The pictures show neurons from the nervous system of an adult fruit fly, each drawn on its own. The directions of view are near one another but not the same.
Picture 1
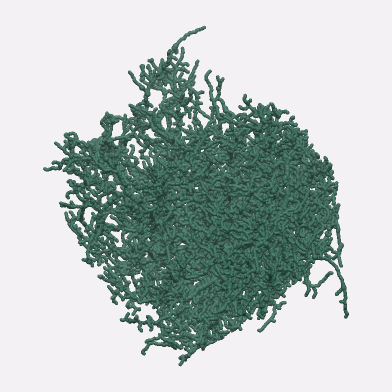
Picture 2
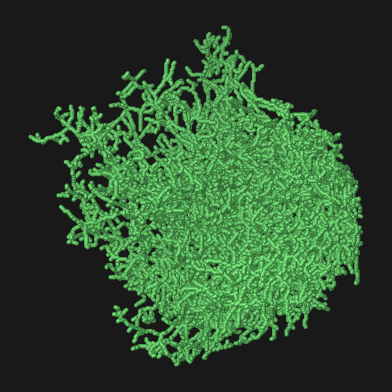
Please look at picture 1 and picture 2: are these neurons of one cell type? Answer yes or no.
yes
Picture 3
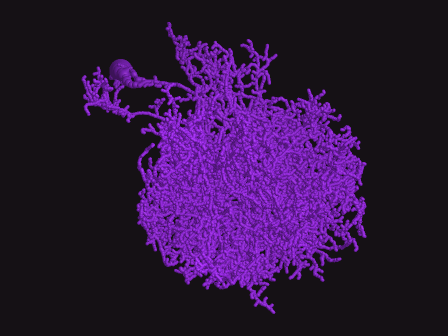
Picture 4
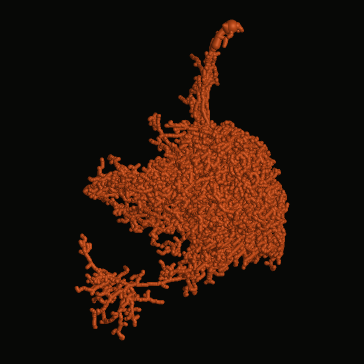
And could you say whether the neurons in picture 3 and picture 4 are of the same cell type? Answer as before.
yes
